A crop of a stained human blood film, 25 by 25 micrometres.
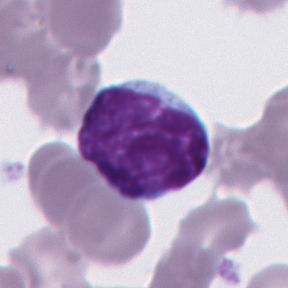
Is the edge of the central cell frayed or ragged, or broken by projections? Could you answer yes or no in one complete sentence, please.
No, the cell is bounded by a smooth, even outline.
